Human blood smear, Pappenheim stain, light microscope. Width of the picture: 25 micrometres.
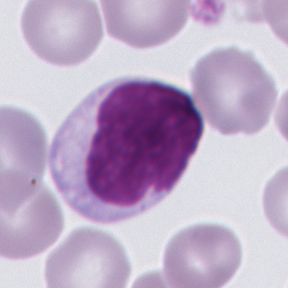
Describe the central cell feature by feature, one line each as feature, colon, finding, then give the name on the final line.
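Outline: smooth and oval, about 14 by 11 micrometres
Nucleus: oval, about 12 by 9 micrometres, lying toward the right
Cytoplasm: pale blue-grey, a broad crescent along the left side
Granules: none coarse in the cytoplasm
Name: large granular lymphocyte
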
